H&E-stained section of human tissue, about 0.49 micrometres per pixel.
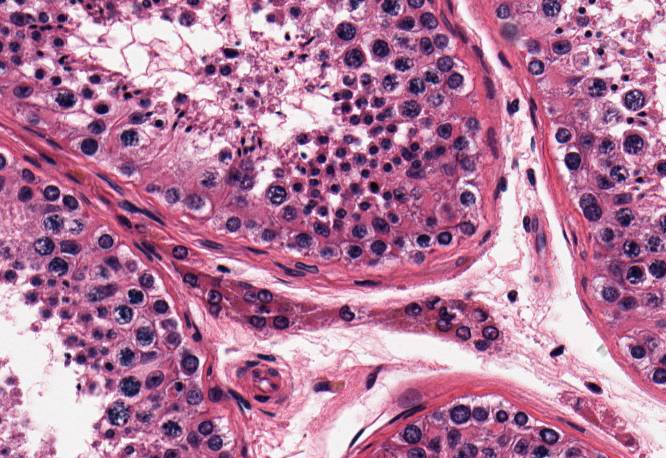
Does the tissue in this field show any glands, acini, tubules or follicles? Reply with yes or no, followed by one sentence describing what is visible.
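Yes. Parts of at least four rounded tubules fill the field, separated by narrow bands of stroma.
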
